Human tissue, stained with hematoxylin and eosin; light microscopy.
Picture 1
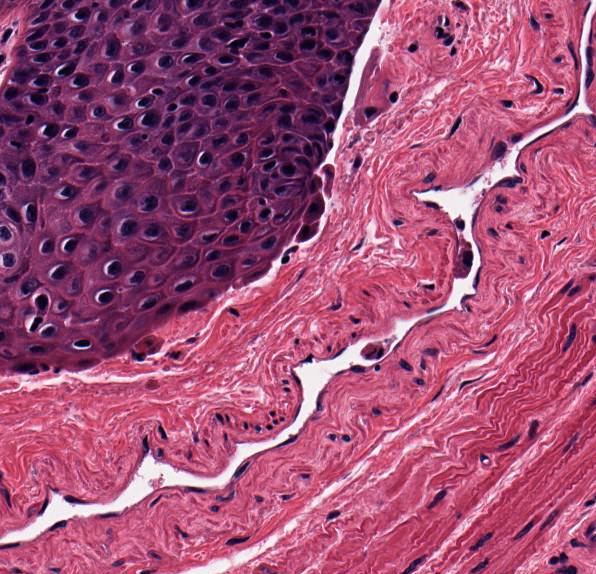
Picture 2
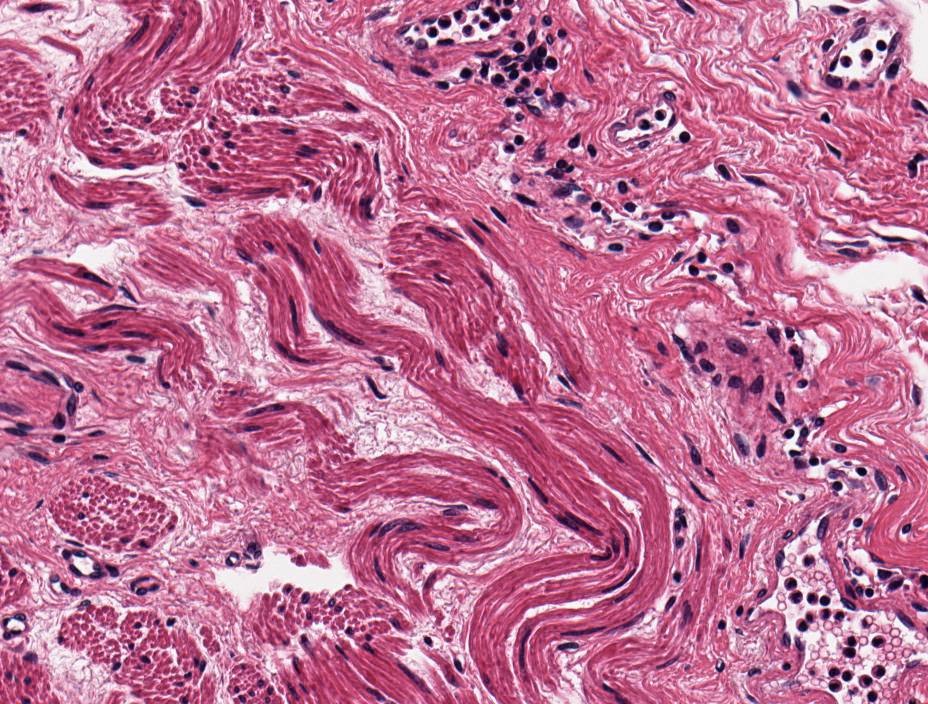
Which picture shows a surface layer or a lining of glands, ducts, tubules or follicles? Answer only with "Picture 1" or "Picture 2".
Picture 1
